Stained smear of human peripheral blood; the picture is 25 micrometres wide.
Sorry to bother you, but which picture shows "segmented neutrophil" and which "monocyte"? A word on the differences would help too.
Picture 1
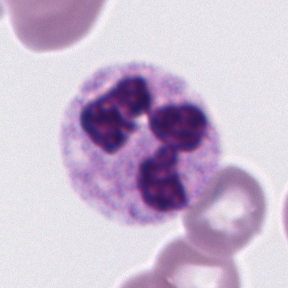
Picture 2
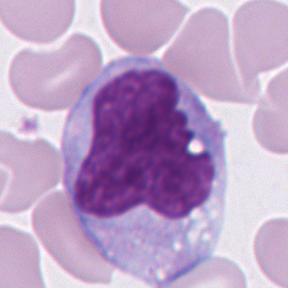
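Picture 1 shows a segmented neutrophil, and picture 2 shows a monocyte. In picture 1 the nucleus is divided into three separate lobes, while in picture 2 the nucleus is folded into lobes, with a notch in its lower edge that gives it a heart-like outline.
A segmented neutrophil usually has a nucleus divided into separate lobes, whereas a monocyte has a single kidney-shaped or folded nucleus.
The cytoplasm also differs: it is pale pinkish-lilac in picture 1, but abundant and pale grey-blue in picture 2.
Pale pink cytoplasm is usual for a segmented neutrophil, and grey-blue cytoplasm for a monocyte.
In picture 1, the chromatin is dark purple and coarsely clumped, and fine granules fill the cytoplasm evenly. In picture 2, most of the cytoplasm lies below the nucleus, and several small clear vacuoles sit in it, mostly toward its lower part. The cell in picture 1 is about 14 micrometres across, and its nucleus fills about 40% of the cell's area.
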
